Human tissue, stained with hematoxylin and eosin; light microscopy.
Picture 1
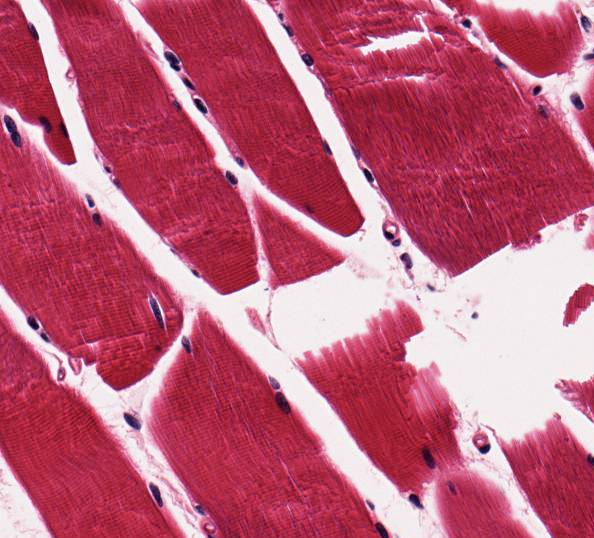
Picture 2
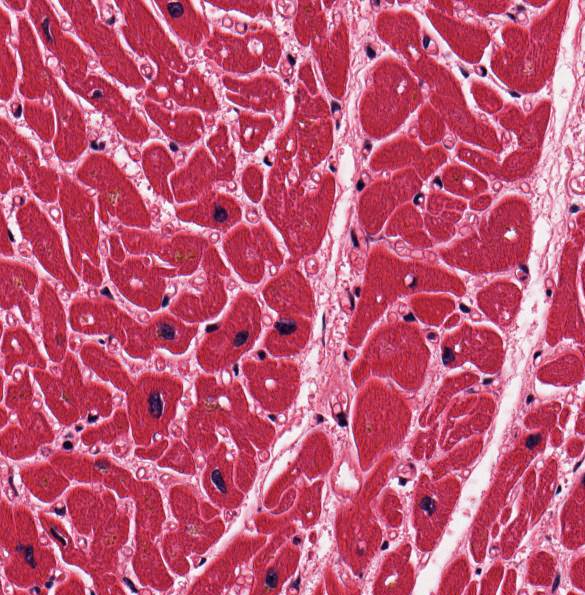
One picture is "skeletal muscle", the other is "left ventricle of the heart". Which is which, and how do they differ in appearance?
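I take the first picture to be skeletal muscle and the second the left ventricle of the heart. In the skeletal muscle, long parallel fibres cut lengthwise cross the field diagonally from upper left to lower right, as separate unbranched bands that don't join one another, with only thin, wispy connective tissue in the gaps. Their nuclei are dark, flattened and elongated, and they lie at the fibre edges, not the centres.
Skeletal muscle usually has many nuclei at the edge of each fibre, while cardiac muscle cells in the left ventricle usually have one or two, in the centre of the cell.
Here in the left ventricle the fibres are cut mostly in cross or oblique section, so they show as rounded and polygonal red profiles; many have a small pale clear space at the centre, some around the nucleus, and some fibres hold fine yellow-brown granular pigment in the central cytoplasm.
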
